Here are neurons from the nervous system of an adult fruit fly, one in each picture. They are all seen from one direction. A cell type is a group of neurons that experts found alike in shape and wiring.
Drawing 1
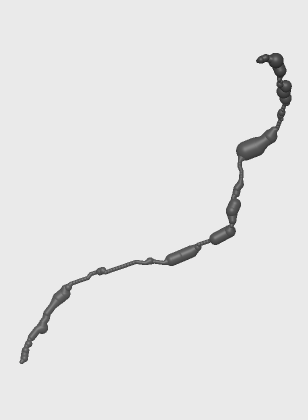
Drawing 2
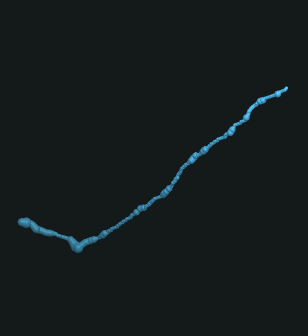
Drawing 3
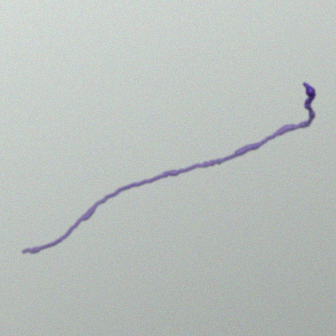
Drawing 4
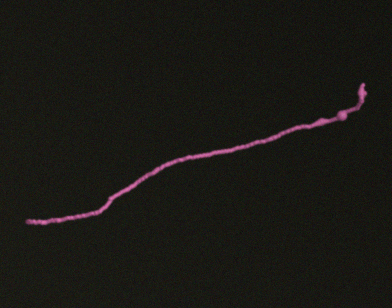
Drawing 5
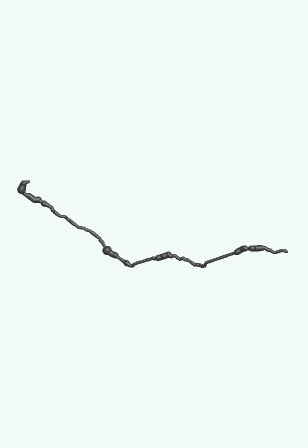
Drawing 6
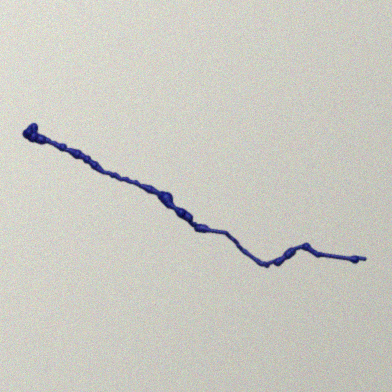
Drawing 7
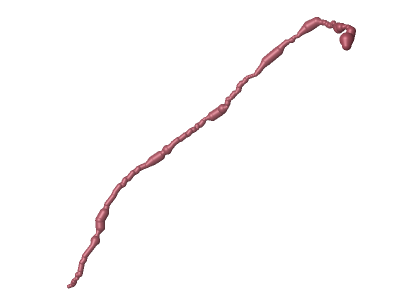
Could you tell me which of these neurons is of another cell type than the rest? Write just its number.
2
